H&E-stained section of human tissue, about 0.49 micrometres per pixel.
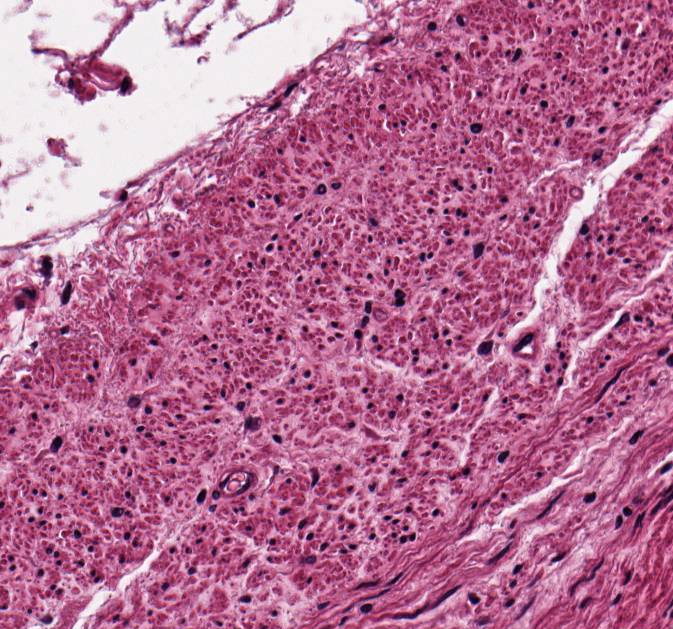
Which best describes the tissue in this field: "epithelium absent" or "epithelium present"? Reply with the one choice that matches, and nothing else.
Epithelium absent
